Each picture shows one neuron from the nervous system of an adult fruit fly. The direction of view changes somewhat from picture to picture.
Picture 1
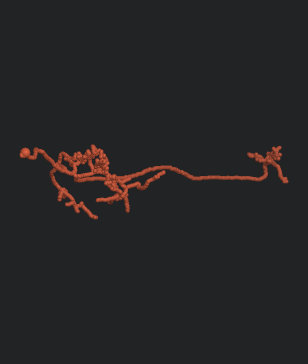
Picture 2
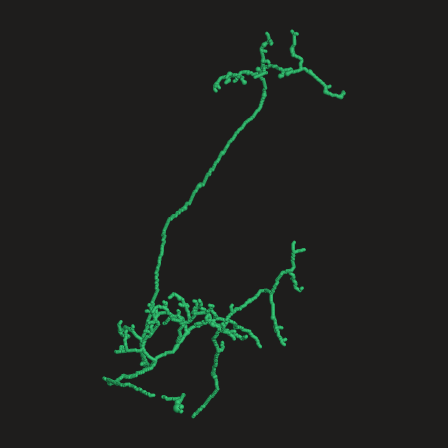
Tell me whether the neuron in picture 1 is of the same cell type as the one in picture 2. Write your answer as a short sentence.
They are of the same cell type.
